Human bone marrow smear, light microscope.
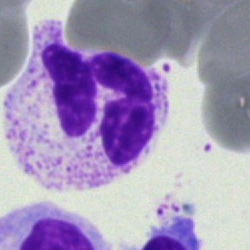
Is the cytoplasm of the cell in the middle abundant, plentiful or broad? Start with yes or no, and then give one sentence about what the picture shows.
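Yes. The cytoplasm is plentiful and pale pinkish-lilac.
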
